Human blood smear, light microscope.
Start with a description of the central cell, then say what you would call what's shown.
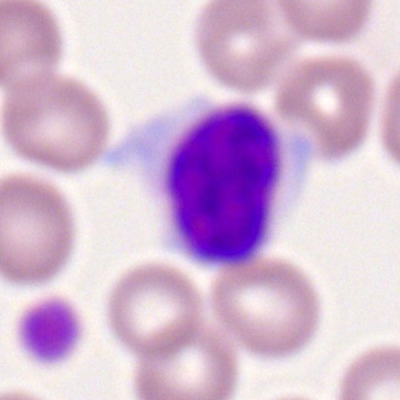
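Notice the irregular outline: pale cytoplasm draws out into a thin flap toward the upper left. The cytoplasm is pale blue, and with the nucleus toward the right, more of it lies on the left. The chromatin is dark purple and dense throughout. It's a lymphocyte.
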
